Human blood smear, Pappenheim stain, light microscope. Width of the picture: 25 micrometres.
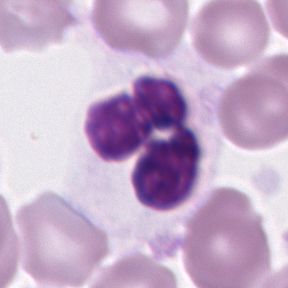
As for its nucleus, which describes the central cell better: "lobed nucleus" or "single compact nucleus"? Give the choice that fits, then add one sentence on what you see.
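Lobed nucleus. The nucleus is divided into three lobes.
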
